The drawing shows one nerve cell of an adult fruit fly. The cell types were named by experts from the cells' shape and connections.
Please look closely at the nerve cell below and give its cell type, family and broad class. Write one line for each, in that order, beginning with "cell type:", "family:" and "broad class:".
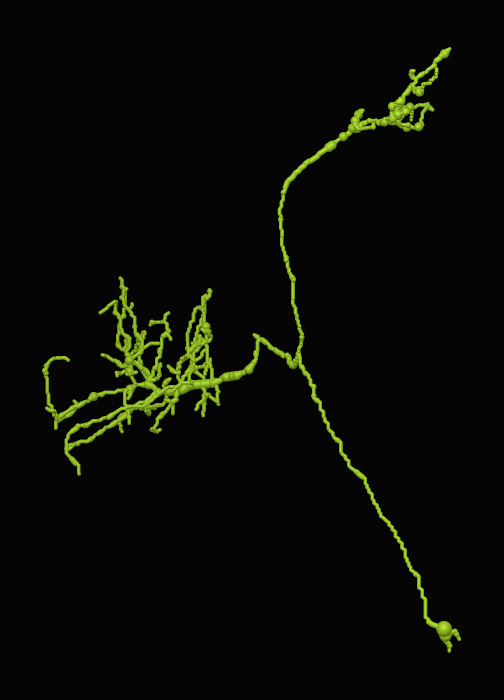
cell type: LC13
family: LC
broad class: visual projection neuron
